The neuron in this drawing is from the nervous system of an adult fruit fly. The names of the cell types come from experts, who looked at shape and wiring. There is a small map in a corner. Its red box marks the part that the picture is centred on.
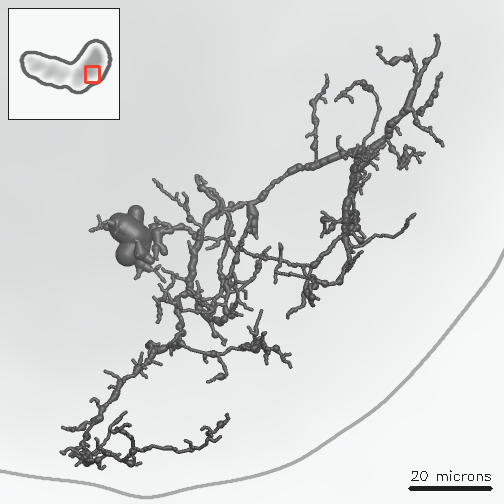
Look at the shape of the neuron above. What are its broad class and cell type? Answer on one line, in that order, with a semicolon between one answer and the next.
motor neuron of the brain; MN8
